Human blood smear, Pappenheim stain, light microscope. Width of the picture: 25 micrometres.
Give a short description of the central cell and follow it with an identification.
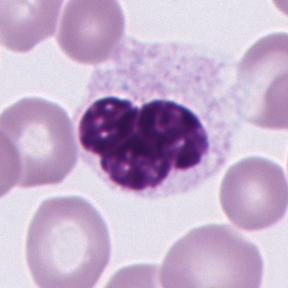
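Most of the cytoplasm sits above the nucleus, which lies in the lower part of the cell. That cytoplasm is plentiful, very pale lilac, and sprinkled with fine, small pinkish-violet granules. The nucleus, about 11 by 8 micrometres, has dark purple, coarsely clumped chromatin. It's a segmented neutrophil.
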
